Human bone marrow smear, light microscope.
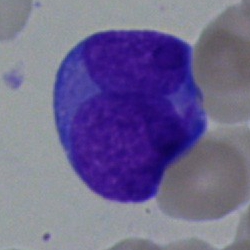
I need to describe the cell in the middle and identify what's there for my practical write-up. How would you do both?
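The cell has a smooth outline without surface projections. Its chromatin is finely stippled and evenly spread. The cytoplasm is deep blue, and no granules are visible in it. The cell is a blast.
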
